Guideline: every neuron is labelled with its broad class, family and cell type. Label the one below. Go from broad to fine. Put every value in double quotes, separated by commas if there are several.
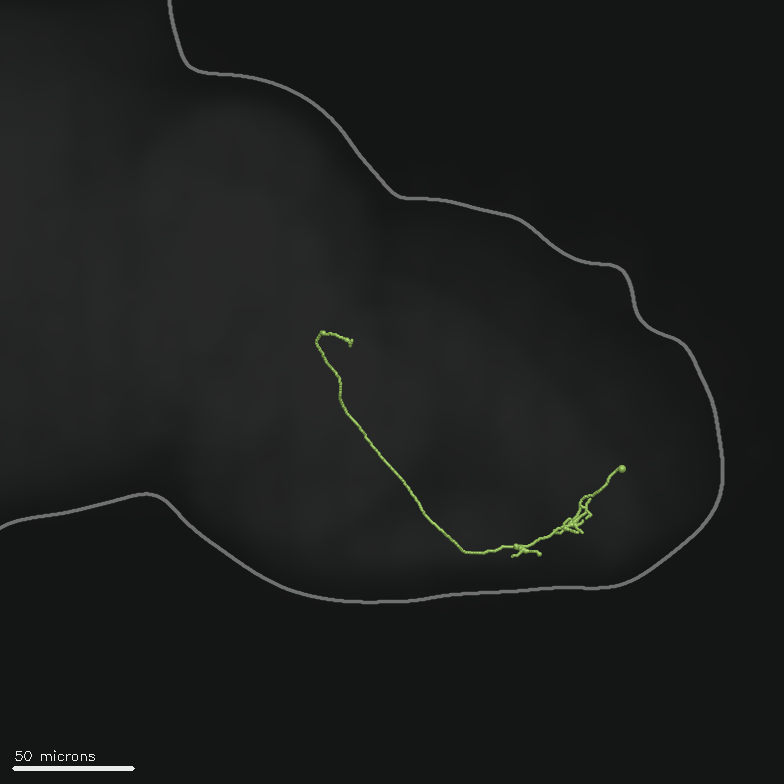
"optic-lobe intrinsic neuron", "Tm", "Tm20"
